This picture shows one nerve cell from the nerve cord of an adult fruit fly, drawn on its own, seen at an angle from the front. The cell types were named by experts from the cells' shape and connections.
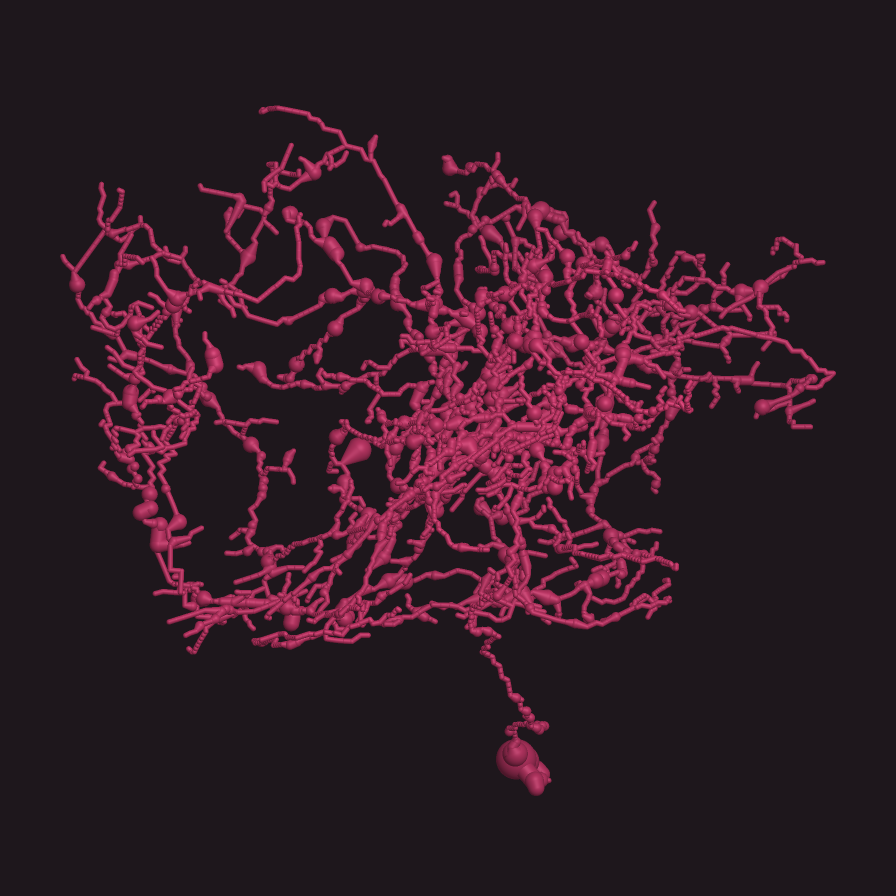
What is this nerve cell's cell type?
INXXX396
